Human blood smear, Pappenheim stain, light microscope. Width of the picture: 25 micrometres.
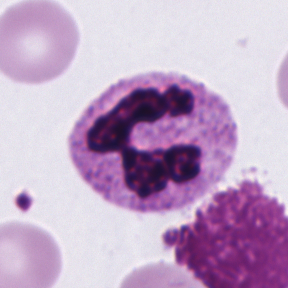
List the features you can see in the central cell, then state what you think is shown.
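Several lobes make up the nucleus, linked in a C-shaped curve that opens to the right. The outline is roughly round to slightly oval and bears no surface projections. Fine lilac granules are scattered evenly through the cytoplasm, where no vacuoles are seen. Its name is segmented neutrophil.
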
